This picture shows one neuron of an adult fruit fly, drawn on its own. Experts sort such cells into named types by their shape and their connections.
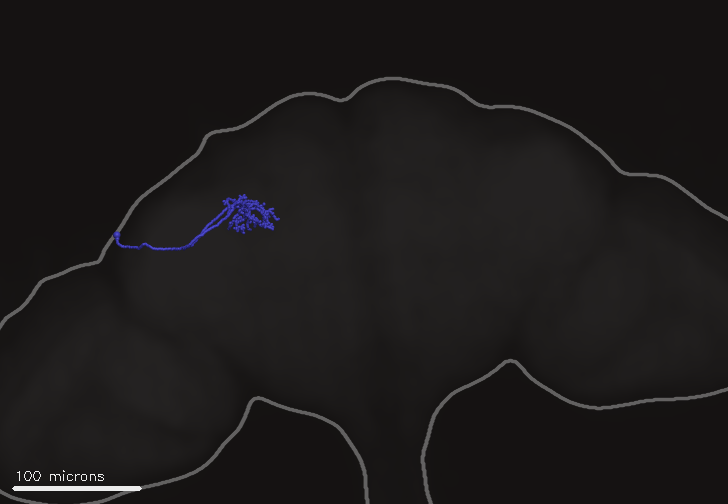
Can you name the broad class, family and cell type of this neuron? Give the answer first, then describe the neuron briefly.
Its broad class is central-brain intrinsic neuron. The family is hemilineage SLPal1. It is of cell type SLP024. It is in the brain and does not reach the nerve cord. The cell body is on the left of the picture. From left to right in the picture it spans about 130 microns.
